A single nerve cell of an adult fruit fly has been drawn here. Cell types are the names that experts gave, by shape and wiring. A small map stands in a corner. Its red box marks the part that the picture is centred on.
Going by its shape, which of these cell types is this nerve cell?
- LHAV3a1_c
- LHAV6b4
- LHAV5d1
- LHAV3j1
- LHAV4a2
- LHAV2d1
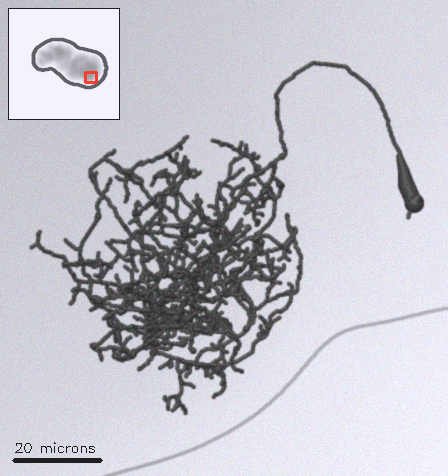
LHAV5d1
